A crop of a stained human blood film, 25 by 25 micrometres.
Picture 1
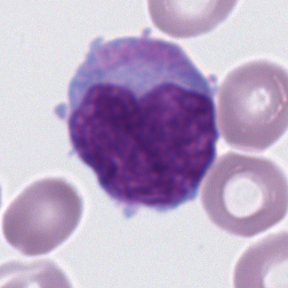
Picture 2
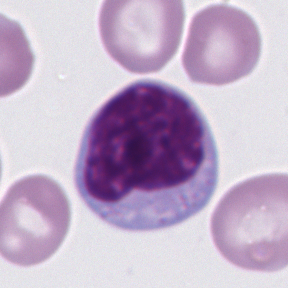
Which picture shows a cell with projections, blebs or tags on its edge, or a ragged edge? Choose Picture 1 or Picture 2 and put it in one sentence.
A rough outline is found on the cell in picture 1.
